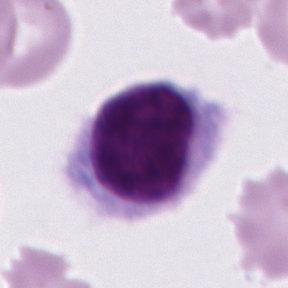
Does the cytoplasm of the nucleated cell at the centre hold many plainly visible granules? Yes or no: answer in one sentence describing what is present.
No, its cytoplasm is free of any visible granules.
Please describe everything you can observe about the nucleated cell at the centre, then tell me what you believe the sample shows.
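First, the outline: it is irregular and frayed, not smooth. Second, the edge: fine, hair-like wisps of cytoplasm project from it, most clearly on the left and lower left. Third, the nucleus: a single rounded mass without lobes or indentation. Fourth, the cytoplasm: pale greyish blue. Name: hairy cell.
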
